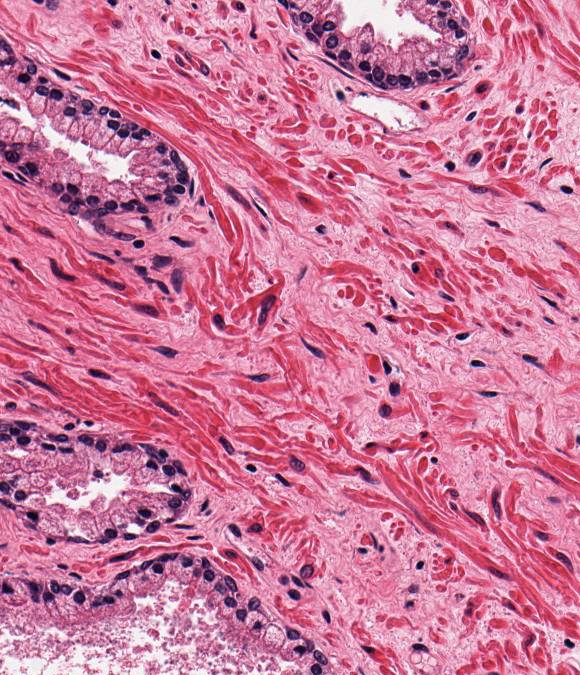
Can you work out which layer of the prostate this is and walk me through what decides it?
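Fibromuscular stroma fills this field between glands at the upper left, top centre and lower left. It consists of bundles of smooth muscle cells running diagonally from upper left toward lower right, with elongated, spindle-shaped nuclei.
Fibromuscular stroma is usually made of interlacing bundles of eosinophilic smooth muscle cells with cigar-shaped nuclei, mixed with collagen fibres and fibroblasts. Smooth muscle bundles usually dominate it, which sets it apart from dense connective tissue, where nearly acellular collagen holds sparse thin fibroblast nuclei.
On the right, some bundles are cut across and show round pink cell profiles.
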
